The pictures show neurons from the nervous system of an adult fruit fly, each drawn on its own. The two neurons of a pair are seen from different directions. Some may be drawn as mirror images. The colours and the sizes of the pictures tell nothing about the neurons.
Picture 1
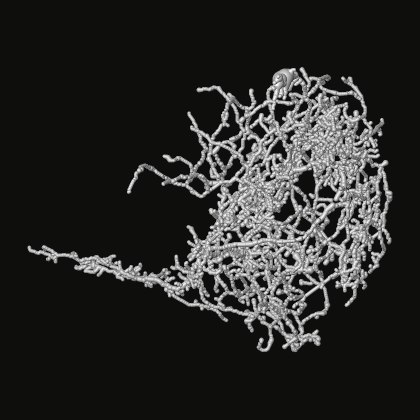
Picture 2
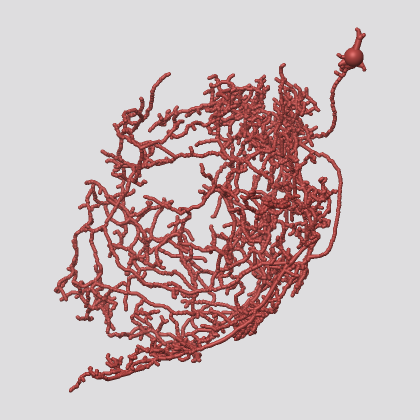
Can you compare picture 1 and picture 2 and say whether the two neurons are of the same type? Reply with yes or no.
yes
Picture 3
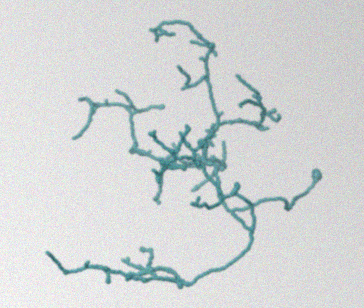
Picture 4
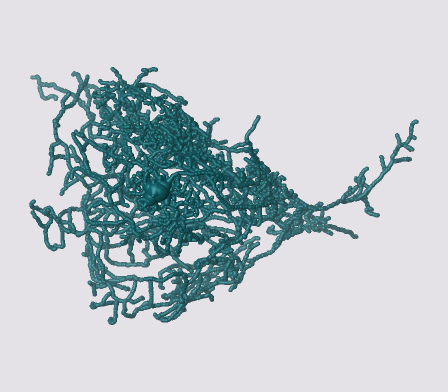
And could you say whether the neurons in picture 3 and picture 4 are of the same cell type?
no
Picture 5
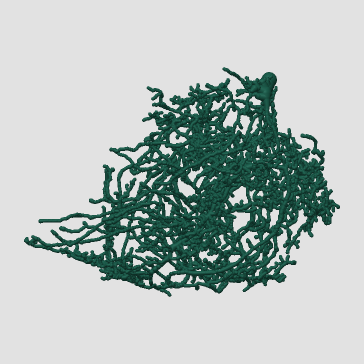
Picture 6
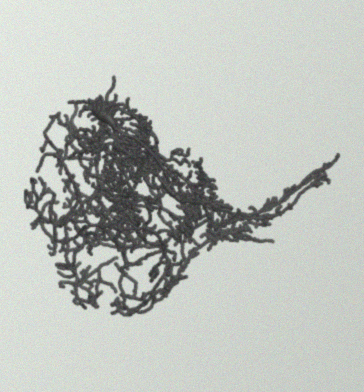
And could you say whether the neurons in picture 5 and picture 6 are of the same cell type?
yes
